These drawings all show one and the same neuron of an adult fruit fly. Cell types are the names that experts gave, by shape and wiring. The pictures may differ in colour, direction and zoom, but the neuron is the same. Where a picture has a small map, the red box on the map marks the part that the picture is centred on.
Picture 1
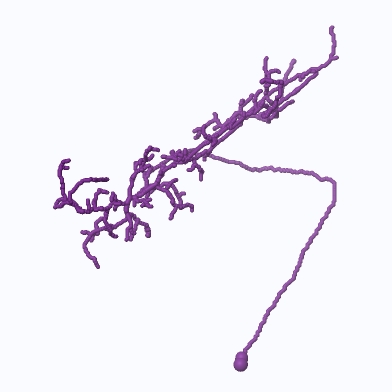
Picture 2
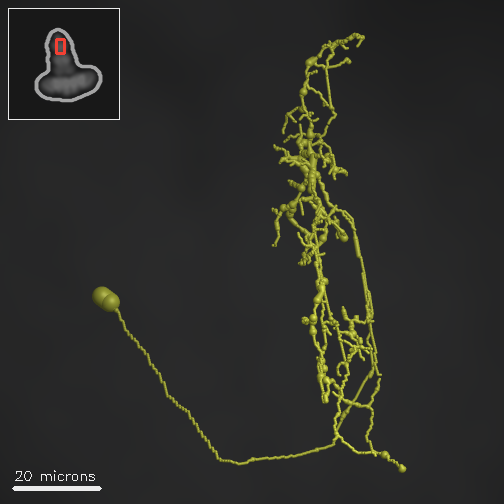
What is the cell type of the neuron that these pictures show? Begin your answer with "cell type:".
cell type: IN14A056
